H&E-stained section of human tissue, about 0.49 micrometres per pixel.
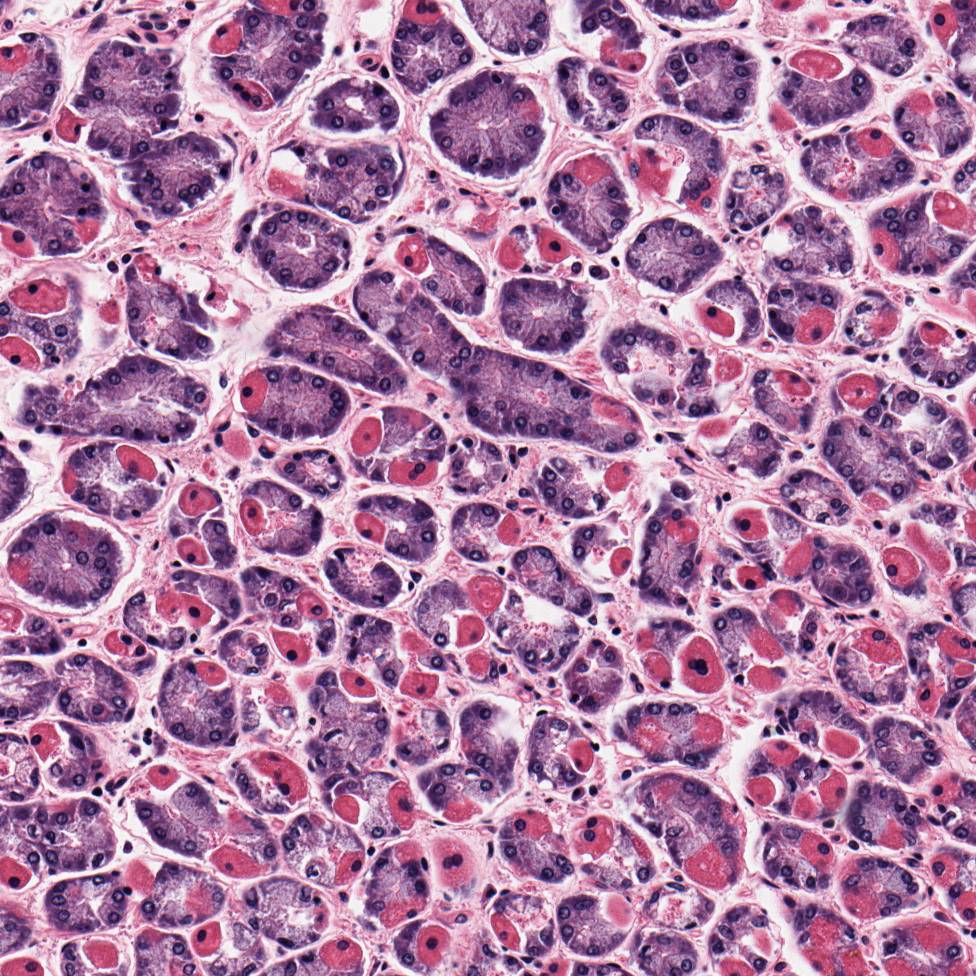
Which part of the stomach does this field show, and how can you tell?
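Fundic glands occupy this field. Closely packed glands fill it, most cut across as round or oval profiles, while a few near the centre, cut lengthwise, run diagonally as elongated profiles. Most gland cells are chief cells, with purple, finely granular cytoplasm and round nuclei placed toward the base. Scattered among them are large parietal cells with bright pink cytoplasm and a single round central nucleus.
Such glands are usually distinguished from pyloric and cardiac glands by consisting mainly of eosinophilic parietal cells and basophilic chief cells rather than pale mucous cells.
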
